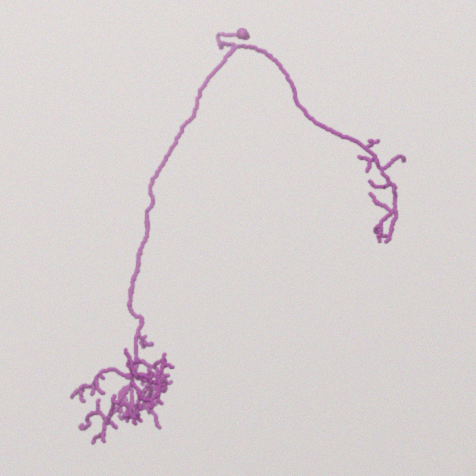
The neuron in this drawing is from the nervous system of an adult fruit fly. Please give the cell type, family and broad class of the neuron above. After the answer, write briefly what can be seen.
It is of cell type MeLo3b. The family is MeLo. It is an optic-lobe intrinsic neuron. The cell body is at the top of the picture. Dozens of branch ends can be seen.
